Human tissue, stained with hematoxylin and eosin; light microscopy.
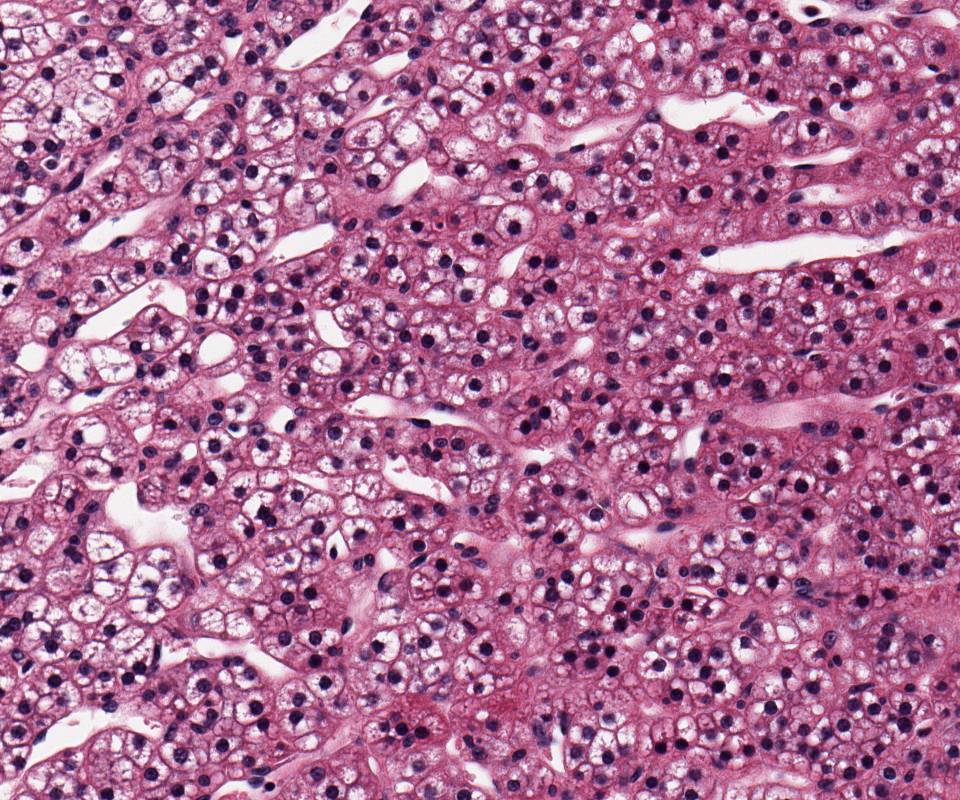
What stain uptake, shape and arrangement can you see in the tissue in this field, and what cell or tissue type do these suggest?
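Cords run obliquely across the whole field, separated by narrow slit-like spaces. Cells polygonal, outlined by distinct thin pink borders. Most cells: pale cytoplasm filled with many small clear vacuoles, foamy in look. Usually one small, round, dark nucleus per cell, near its centre. Tissue: adrenal gland.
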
